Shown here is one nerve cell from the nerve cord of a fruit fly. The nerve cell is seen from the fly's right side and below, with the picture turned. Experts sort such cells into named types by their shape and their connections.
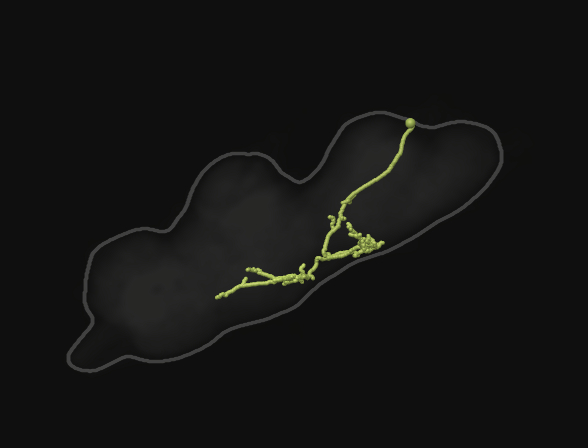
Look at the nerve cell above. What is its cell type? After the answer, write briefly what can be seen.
The cell type is IN06B083. It is a nerve-cord intrinsic neuron. As drawn here it is about as wide as it is tall.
